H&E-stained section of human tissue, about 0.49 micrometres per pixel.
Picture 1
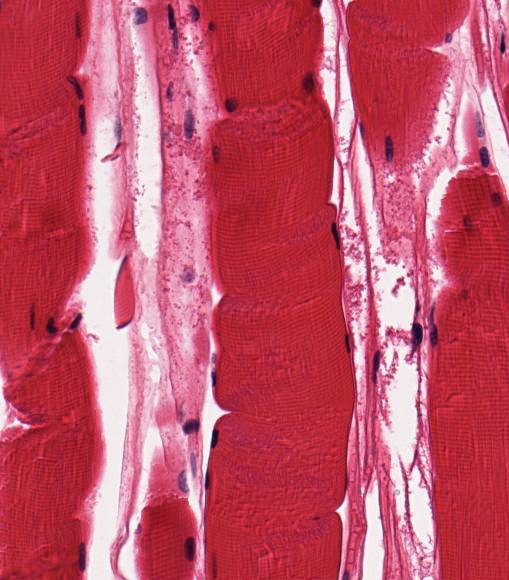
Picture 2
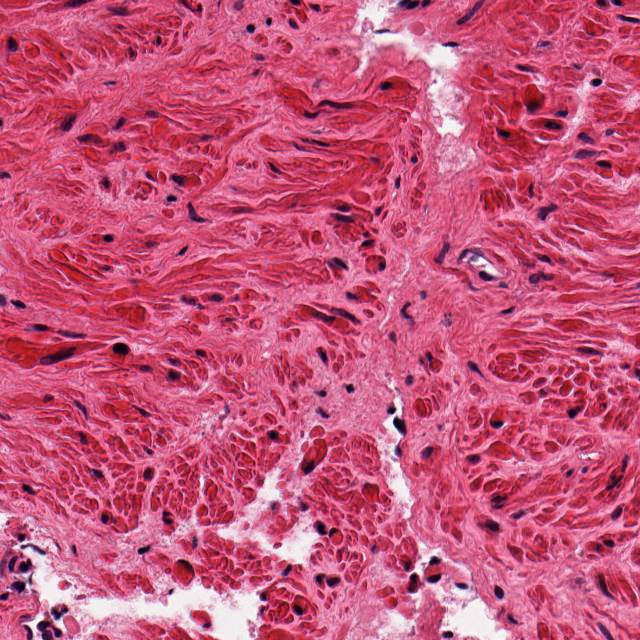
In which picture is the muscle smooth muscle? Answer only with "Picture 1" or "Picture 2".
Picture 2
